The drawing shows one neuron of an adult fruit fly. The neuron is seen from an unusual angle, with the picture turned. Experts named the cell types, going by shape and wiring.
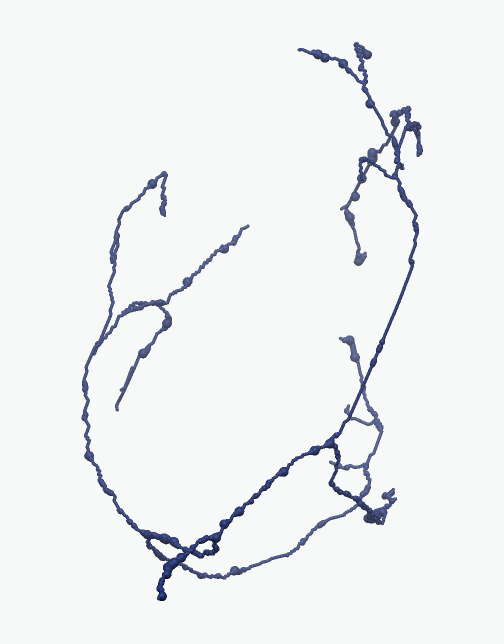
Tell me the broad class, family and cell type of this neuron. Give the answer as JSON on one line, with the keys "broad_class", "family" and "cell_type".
{"broad_class": "sensory neuron entering the nerve cord", "family": "class mechanosensory proprioceptive", "cell_type": "SNpp45"}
